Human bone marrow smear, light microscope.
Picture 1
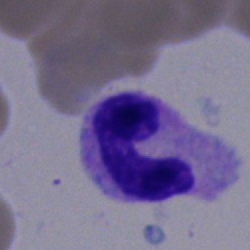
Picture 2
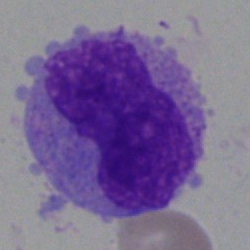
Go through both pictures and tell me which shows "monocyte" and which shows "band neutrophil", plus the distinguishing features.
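Of the two, picture 1 holds the band neutrophil and picture 2 the monocyte. The band neutrophil's nucleus is bent into a C shape that opens to the right, and the cytoplasm is widest on that same right side.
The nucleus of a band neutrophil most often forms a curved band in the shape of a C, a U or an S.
Its chromatin is dense and dark purple, and no nucleoli can be seen.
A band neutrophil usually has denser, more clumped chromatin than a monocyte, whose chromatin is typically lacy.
The monocyte's outline is roughly round overall, with small round blebs projecting from the edge, especially along the upper-left border. Red cells touch each cell at a different point: one lies against the top edge of the band neutrophil, and a pale one touches the monocyte's bottom edge, below and to the right.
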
